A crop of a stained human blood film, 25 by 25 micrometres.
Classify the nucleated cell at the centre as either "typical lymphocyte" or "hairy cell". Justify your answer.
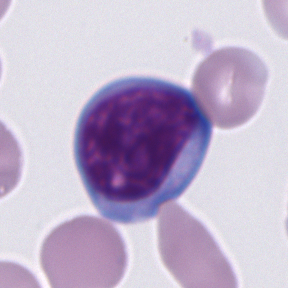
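This is a typical lymphocyte. Cytoplasm colour: clear blue.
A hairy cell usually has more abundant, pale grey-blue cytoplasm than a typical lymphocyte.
Proportions: the nucleus fills about 70% of the cell's area, in a cell about 13 by 12 micrometres, and sits off-centre so that the widest band of cytoplasm lies on the lower right. Outline and vacuoles: rounded and mostly smooth, with no vacuoles visible.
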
